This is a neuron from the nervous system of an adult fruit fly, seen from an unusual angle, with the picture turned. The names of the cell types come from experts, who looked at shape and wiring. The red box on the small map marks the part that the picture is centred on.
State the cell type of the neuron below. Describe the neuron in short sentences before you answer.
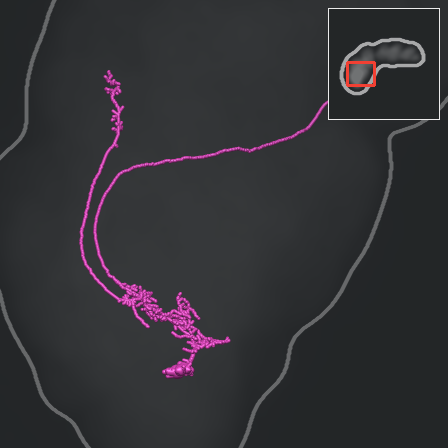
As drawn here it is about as wide as it is tall. It is of cell type IPC.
